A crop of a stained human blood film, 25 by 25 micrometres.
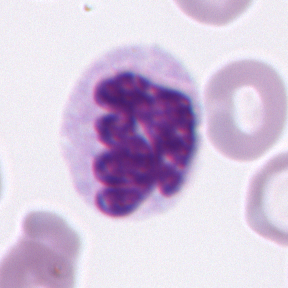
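Segmented neutrophil: the nucleated cell at the centre. The nucleus lies off-centre, toward the right side of the cell, and has no visible nucleoli. The cytoplasm is pale pinkish-lilac and contains no coarse orange-red granules.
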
